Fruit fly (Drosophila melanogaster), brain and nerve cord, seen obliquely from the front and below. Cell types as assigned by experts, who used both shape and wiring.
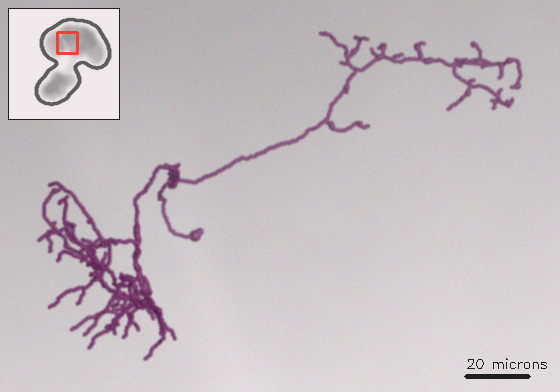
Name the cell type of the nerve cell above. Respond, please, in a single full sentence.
In the scheme of cell types, this nerve cell is LC37.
